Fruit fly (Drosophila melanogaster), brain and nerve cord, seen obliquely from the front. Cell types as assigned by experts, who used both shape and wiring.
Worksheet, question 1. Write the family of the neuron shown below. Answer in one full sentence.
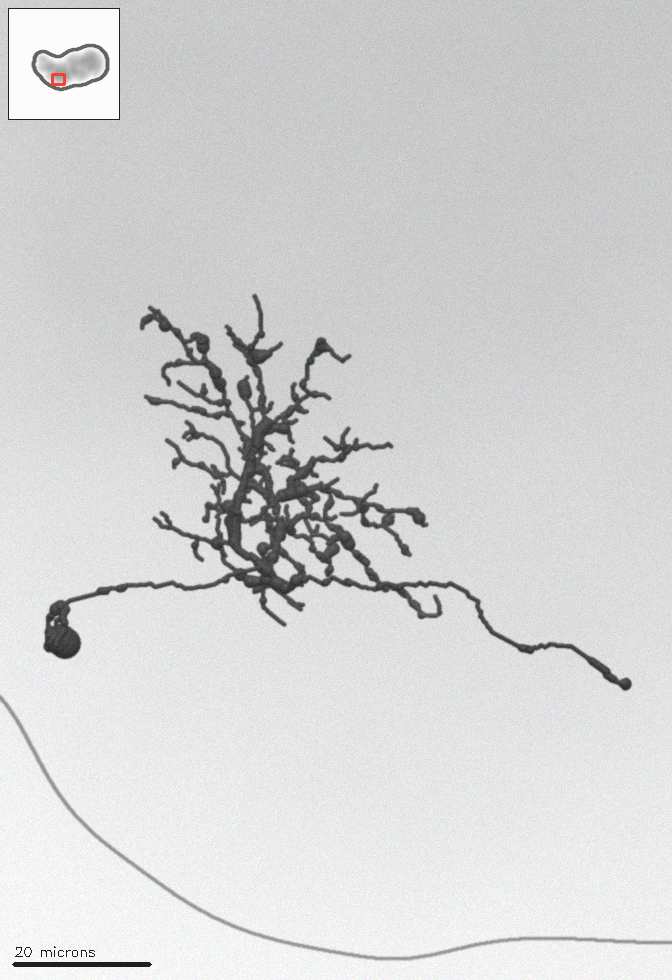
Family membership for the neuron is Lawf.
